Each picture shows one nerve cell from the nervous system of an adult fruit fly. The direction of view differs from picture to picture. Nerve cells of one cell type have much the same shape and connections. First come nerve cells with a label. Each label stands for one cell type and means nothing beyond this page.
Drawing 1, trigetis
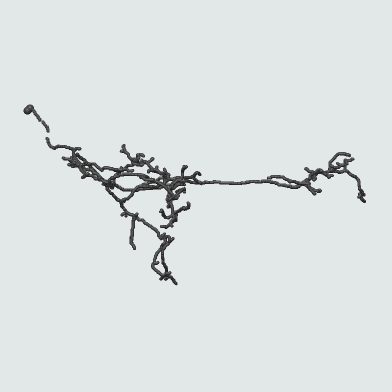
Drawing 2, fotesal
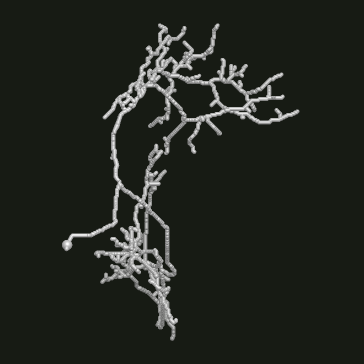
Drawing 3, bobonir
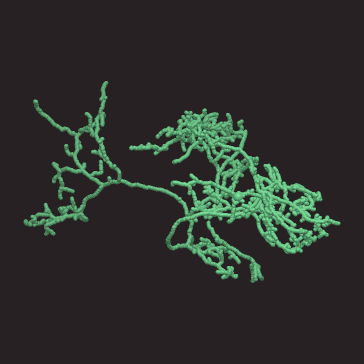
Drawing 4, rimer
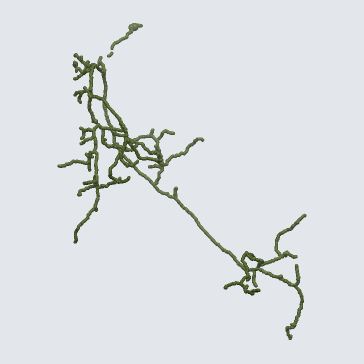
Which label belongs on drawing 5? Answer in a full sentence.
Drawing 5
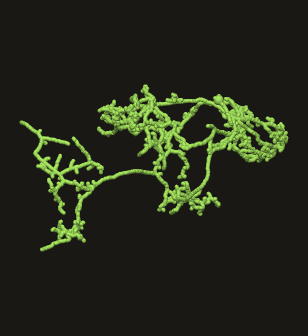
It belongs to bobonir.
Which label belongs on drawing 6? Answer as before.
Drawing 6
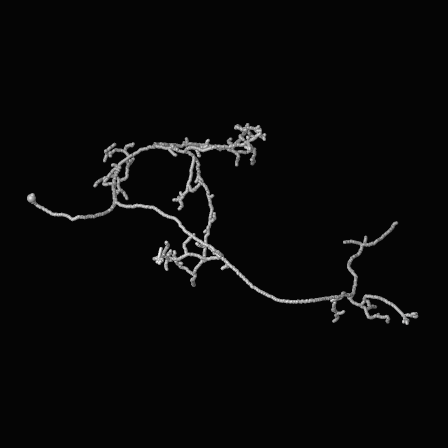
It belongs to rimer.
